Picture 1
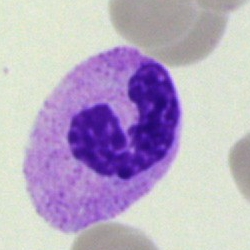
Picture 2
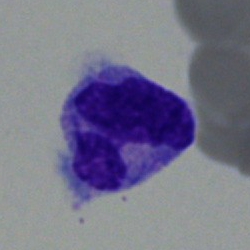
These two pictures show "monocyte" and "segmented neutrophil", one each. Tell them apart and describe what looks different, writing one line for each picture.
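Picture 1 – segmented neutrophil. The cytoplasm is abundant and pale lilac.
Picture 2 – monocyte. The nucleus fills most of the cell.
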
